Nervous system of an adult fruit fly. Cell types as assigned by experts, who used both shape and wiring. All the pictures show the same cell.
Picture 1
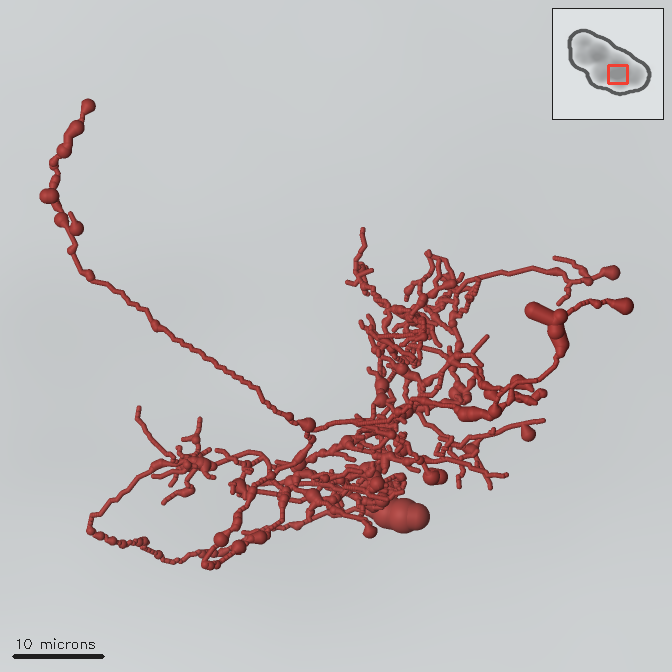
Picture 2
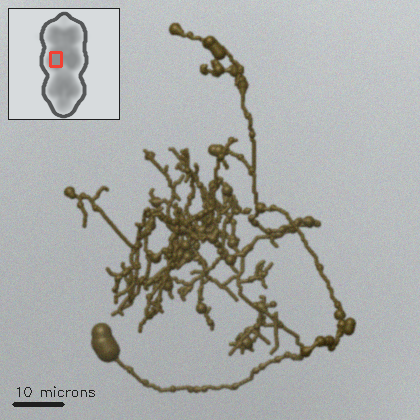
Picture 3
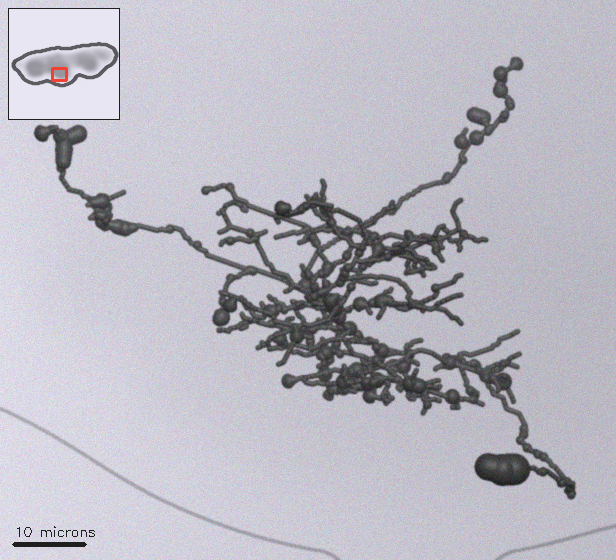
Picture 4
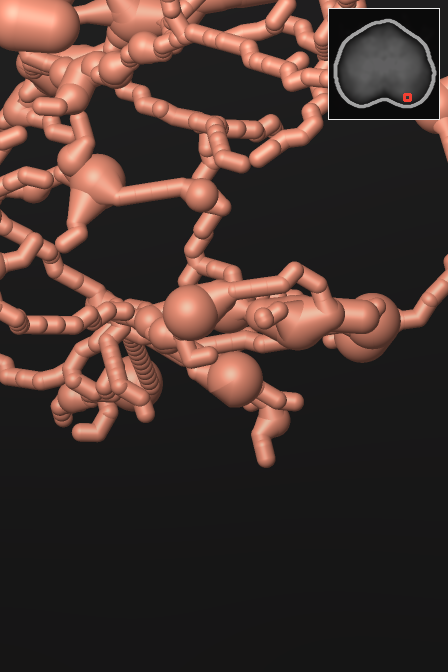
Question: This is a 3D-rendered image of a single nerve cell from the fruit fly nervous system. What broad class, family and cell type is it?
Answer: nerve-cord intrinsic neuron; hemilineage 01B; IN01B067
